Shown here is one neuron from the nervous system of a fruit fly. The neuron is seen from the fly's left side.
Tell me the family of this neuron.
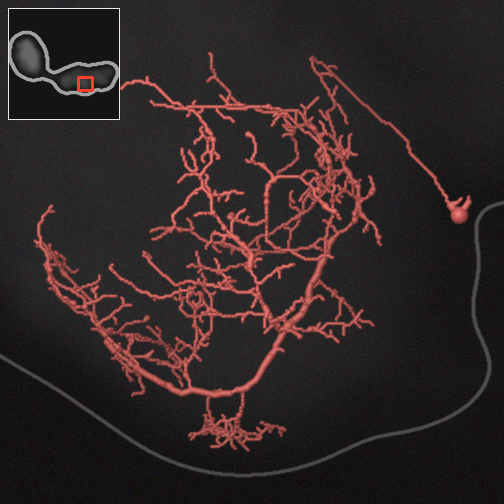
hemilineage 03A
